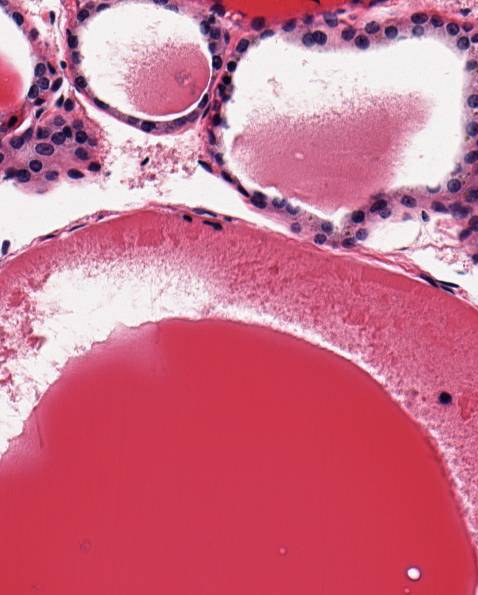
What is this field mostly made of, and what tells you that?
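Take it slowly: this is mainly thyroid follicle. The smaller follicles at the top are lined by one layer of cuboidal cells with round, dark nuclei. The large follicle's lining is flattened, with thin, elongated nuclei, and deep pink, homogeneous colloid fills its centre. Between the follicles, the stroma is scant.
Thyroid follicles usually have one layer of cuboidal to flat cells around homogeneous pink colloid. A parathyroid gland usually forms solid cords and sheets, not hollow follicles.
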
